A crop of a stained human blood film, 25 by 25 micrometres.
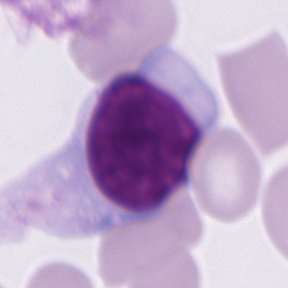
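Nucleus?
Round to oval, smooth outline, no indentation; chromatin dark purple, fairly dense throughout; lies off-centre toward the right side of the cell.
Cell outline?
Irregular; cytoplasm flows out unevenly at the lower left.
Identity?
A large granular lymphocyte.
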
